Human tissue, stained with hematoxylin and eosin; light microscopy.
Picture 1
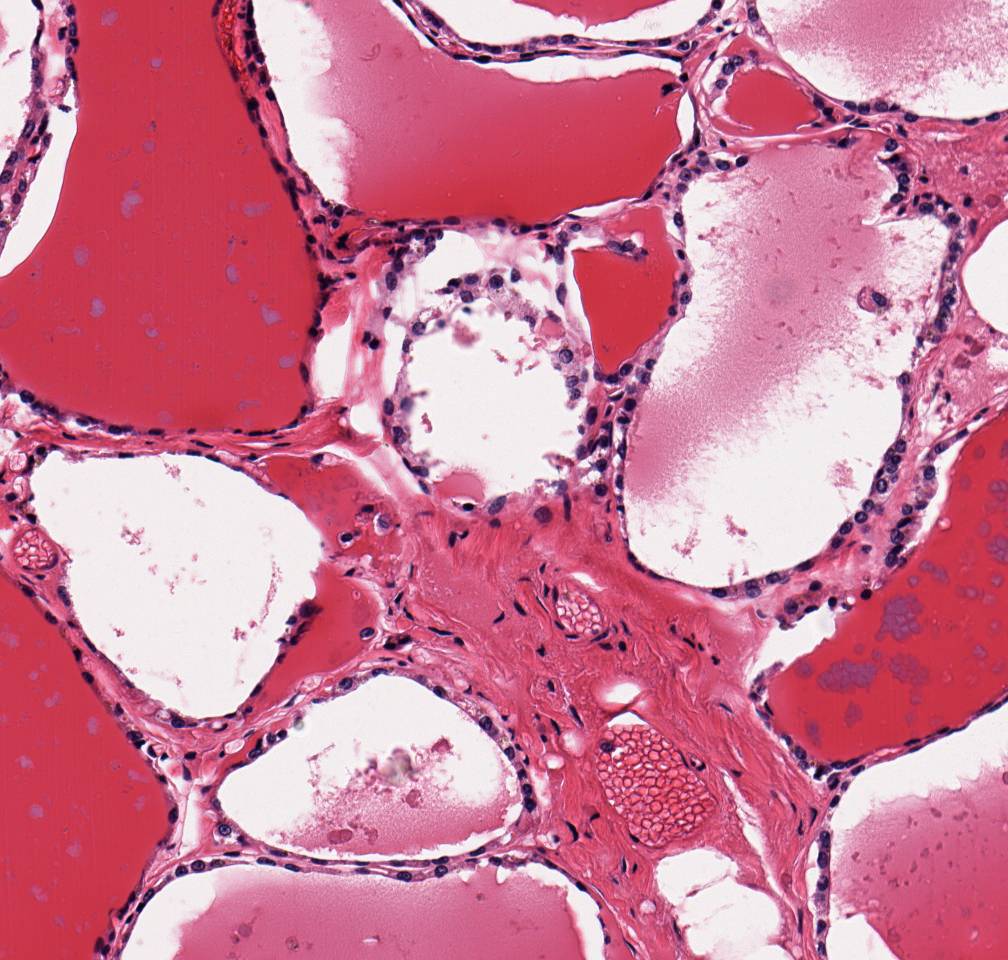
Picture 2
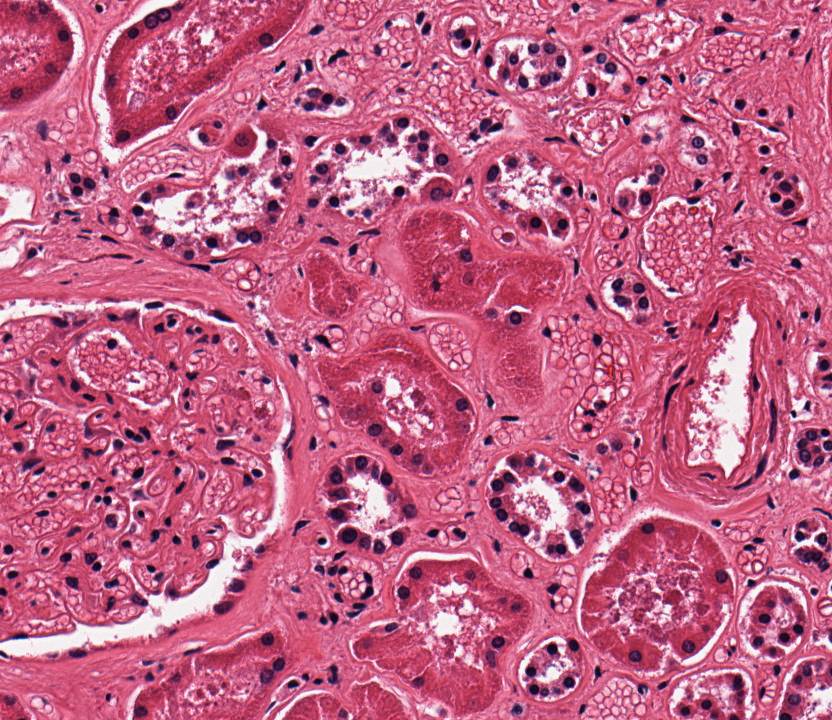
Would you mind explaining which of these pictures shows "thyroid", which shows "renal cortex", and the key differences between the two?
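You're looking at thyroid in picture 1 and renal cortex in picture 2. Thyroid follicles have a single layer of flattened to low cuboidal cells, their small dark round to oval nuclei in one row along the wall, and many lumina are full of homogeneous deep pink colloid. The kidney tubules are another matter: several lumina hold pale, loose, flocculent material rather than sitting empty, small tubules scattered around have pale, bubbly, finely vacuolated cytoplasm, and larger ones in the centre and along the bottom have densely eosinophilic, granular cytoplasm. There's also a large glomerulus in the lower left, set off from the tubules by a white crescent of Bowman's space. Back in the thyroid, small blood vessels packed with red blood cells sit in the fibrous stroma in the lower centre.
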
